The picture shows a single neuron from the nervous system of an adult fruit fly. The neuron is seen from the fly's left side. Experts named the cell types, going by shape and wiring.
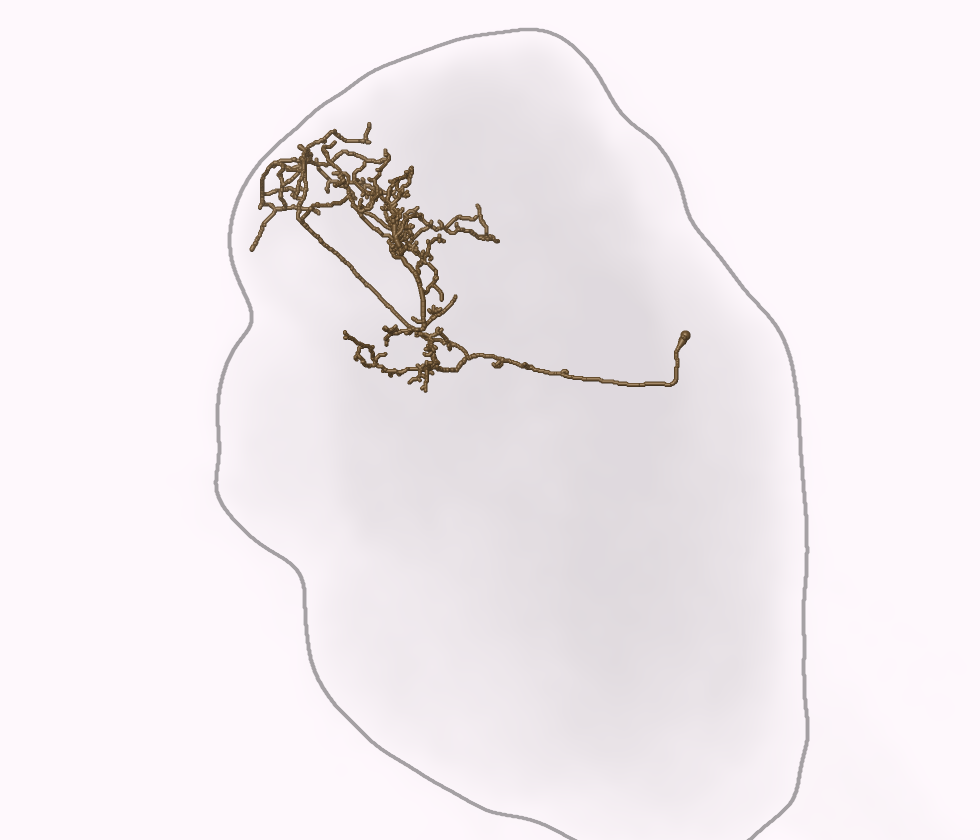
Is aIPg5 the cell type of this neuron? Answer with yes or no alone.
yes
